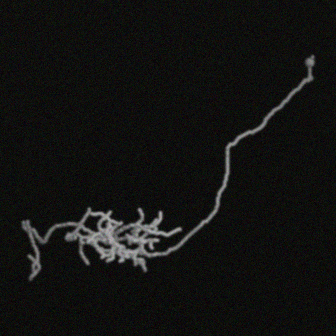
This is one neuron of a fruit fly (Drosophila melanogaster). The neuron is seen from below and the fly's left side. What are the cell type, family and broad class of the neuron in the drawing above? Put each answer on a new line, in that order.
FC3_b
class CX
central-brain intrinsic neuron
